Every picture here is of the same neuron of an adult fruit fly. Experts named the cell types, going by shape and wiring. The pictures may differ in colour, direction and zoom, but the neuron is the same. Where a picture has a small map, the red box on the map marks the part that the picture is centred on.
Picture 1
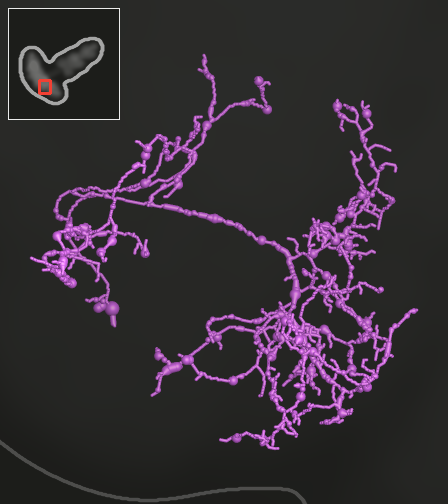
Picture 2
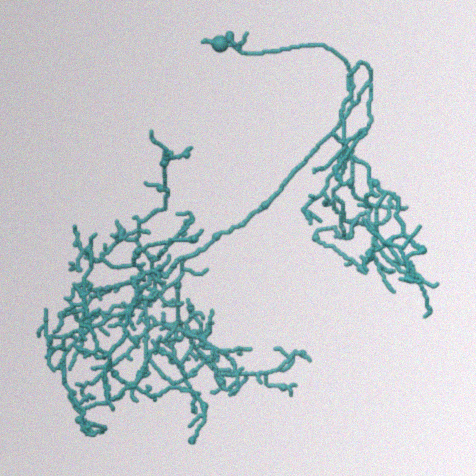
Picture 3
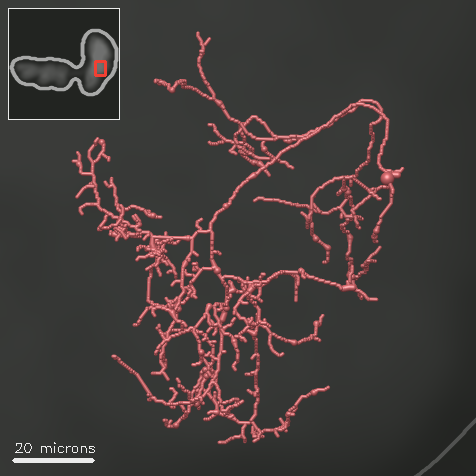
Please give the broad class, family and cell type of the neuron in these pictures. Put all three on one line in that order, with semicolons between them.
central-brain intrinsic neuron; hemilineage VLPl&d1_dorsal; AVLP224_a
